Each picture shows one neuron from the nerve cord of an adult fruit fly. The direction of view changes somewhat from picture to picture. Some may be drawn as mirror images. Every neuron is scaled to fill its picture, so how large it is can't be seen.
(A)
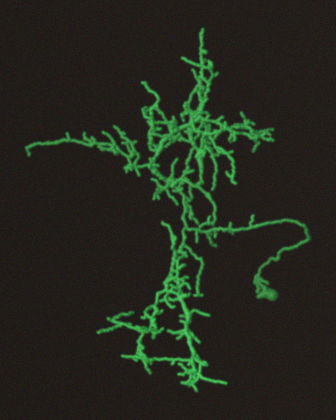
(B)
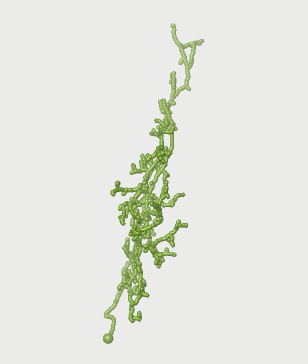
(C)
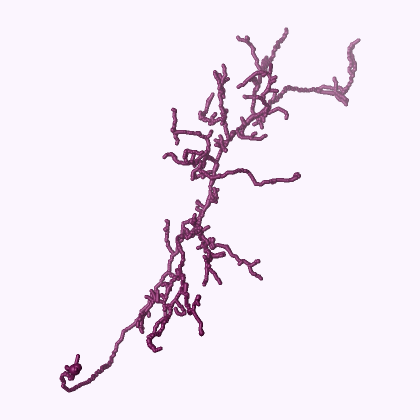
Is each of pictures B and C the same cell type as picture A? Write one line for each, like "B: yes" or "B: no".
B: no
C: no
